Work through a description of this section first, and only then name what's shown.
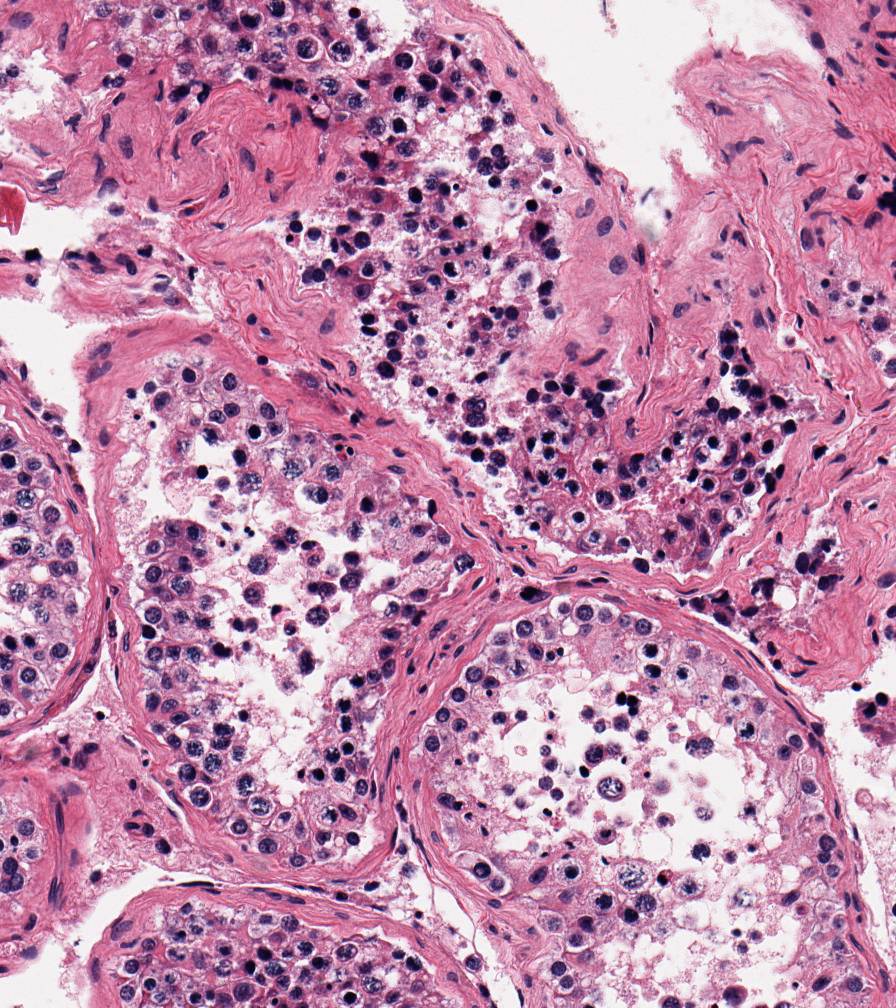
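Looking first at the tubules, each is filled by many layers of germ cells, not a single layer of cells. Through the middle layers I can see scattered large round nuclei with coarse, clumped chromatin, consistent with spermatocytes. Toward the centres, small dark condensed nuclei gather in clusters. The walls are thick bands of pink concentric layers holding flattened spindle-shaped nuclei. This is testis.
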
